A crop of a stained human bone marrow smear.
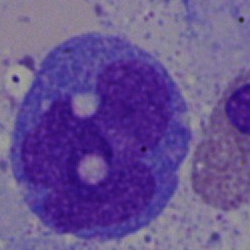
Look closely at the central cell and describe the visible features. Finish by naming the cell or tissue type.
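Looking first at the nucleus, I see it fills most of the cell. Its chromatin is finely granular and deep purple. Within the area of the nucleus there are two round, pale, clear spots. Around it runs a rim of blue cytoplasm. So this is a monocyte.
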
